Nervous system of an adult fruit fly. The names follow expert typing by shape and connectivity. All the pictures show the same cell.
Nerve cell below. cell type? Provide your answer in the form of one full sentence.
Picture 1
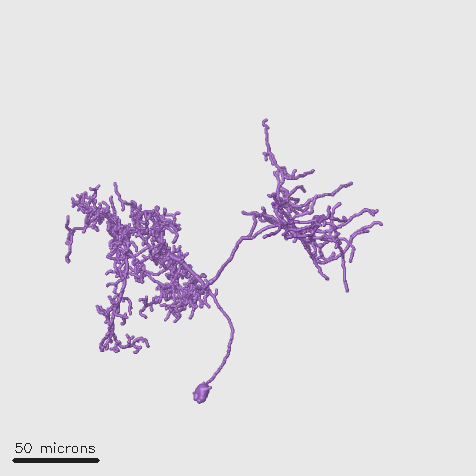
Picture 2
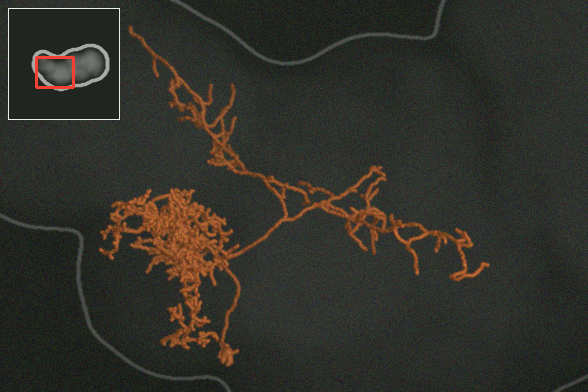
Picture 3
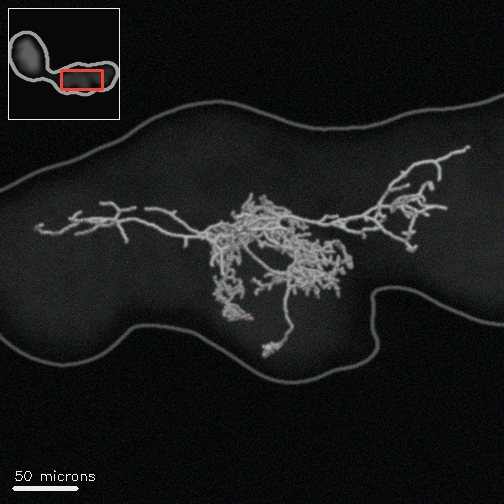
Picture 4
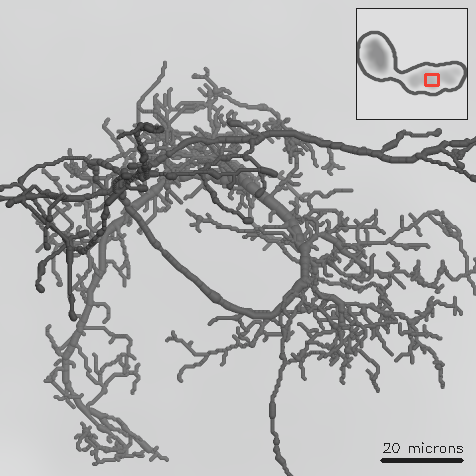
The neuron here is of the cell type IN06B015.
